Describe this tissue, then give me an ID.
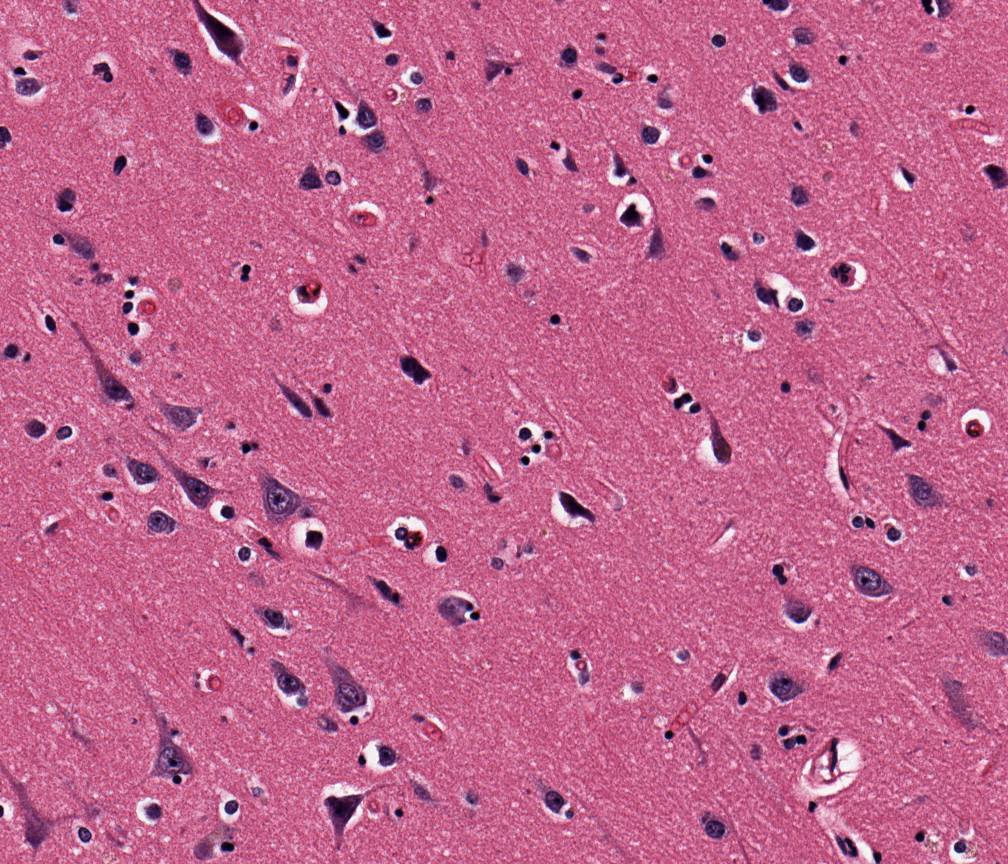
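A finely granular pink neuropil occupies the whole field, with no epithelium or glands. Neurons with triangular cell bodies and tapering processes are clearest at the lower left. Larger neurons have round, pale, vesicular nuclei, each with a distinct dark nucleolus. Many small, round, dark nuclei without visible cytoplasm lie scattered throughout. This is cerebral cortex.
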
